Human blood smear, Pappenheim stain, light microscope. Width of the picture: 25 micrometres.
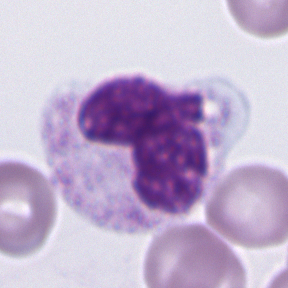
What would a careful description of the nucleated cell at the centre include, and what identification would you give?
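Notice the dark purple chromatin, dotted with small paler spots. The cytoplasm is broadest to the lower left of the nucleus and carries fine pinkish-purple granules throughout. At the upper-right edge of the nucleus sits one small clear vacuole. This is a segmented neutrophil.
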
